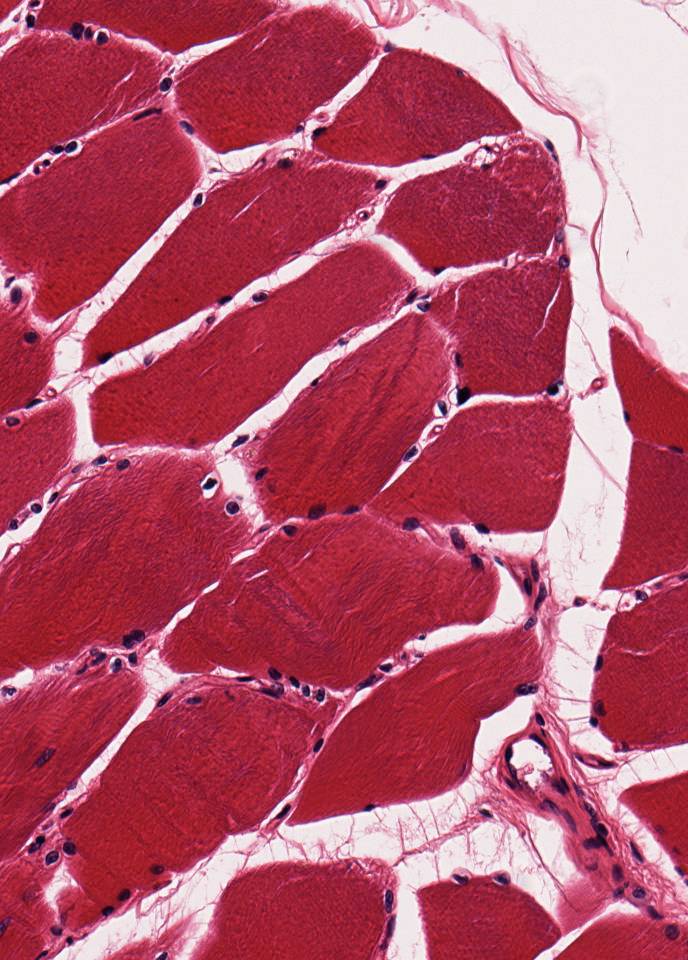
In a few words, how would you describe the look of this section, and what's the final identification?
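Nuclei come first: small, dark, flattened, lying at the fibre edges rather than centrally. Next, the cytoplasm stains a deep, fairly even red with eosin. Between neighbouring fibres, pale clefts hold thin strands of endomysium with small elongated nuclei. This is skeletal muscle.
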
